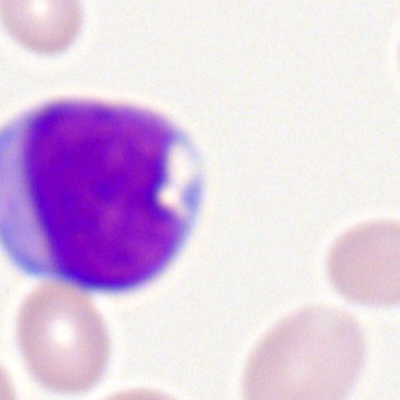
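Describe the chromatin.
Deep purple and finely textured, without coarse clumps.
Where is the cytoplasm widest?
As a pale blue crescent on the left side of the cell.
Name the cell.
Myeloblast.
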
